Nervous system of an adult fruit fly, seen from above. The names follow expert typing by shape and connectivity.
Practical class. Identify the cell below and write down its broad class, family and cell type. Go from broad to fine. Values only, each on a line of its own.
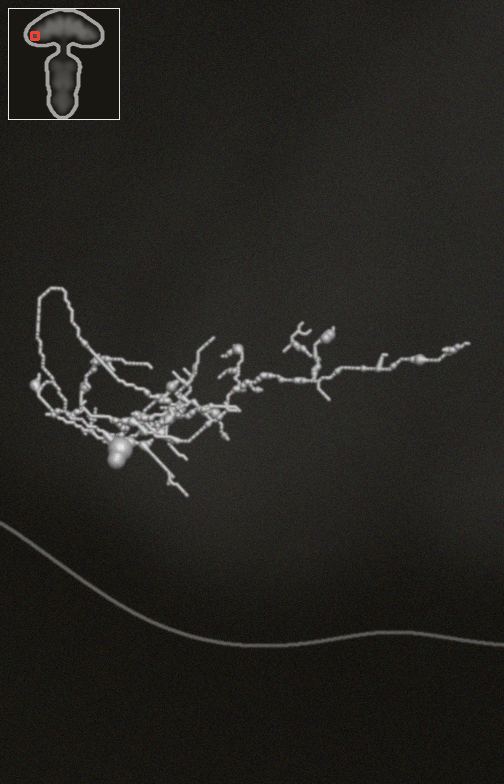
optic-lobe intrinsic neuron
Cm
Cm8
